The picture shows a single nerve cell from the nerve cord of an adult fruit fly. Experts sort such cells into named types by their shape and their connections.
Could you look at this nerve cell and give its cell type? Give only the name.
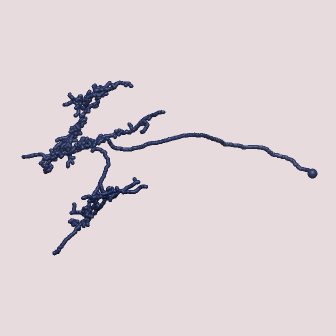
IN07B067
